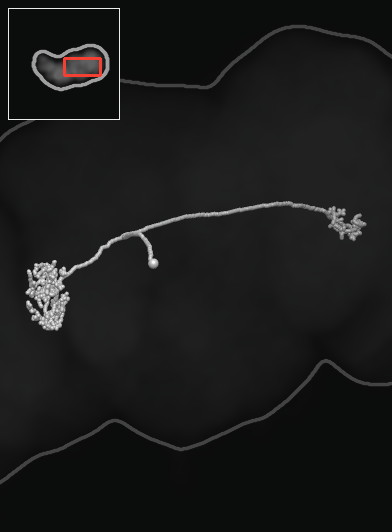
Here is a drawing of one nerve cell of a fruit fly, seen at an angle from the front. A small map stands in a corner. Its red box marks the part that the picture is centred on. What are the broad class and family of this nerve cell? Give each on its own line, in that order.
central-brain intrinsic neuron
hemilineage VLPa2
